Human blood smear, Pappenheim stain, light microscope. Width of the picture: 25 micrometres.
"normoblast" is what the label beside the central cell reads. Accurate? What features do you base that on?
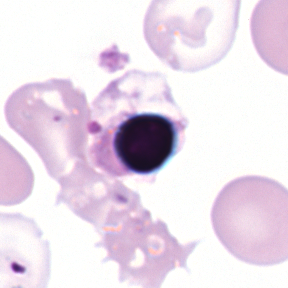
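Cytoplasm: pale pinkish-grey, close in tone to nearby red cells, so it goes with normoblast, not typical lymphocyte.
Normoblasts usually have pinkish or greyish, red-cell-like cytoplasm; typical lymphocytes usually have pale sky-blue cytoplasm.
Chromatin: very dark, dense and almost uniformly purple-black, again on the normoblast side.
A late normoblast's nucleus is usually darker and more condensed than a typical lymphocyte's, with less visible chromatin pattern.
No nucleoli show; the outline is irregular and angular, with red cells pressing on its left and lower-left sides. Normoblast fits.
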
